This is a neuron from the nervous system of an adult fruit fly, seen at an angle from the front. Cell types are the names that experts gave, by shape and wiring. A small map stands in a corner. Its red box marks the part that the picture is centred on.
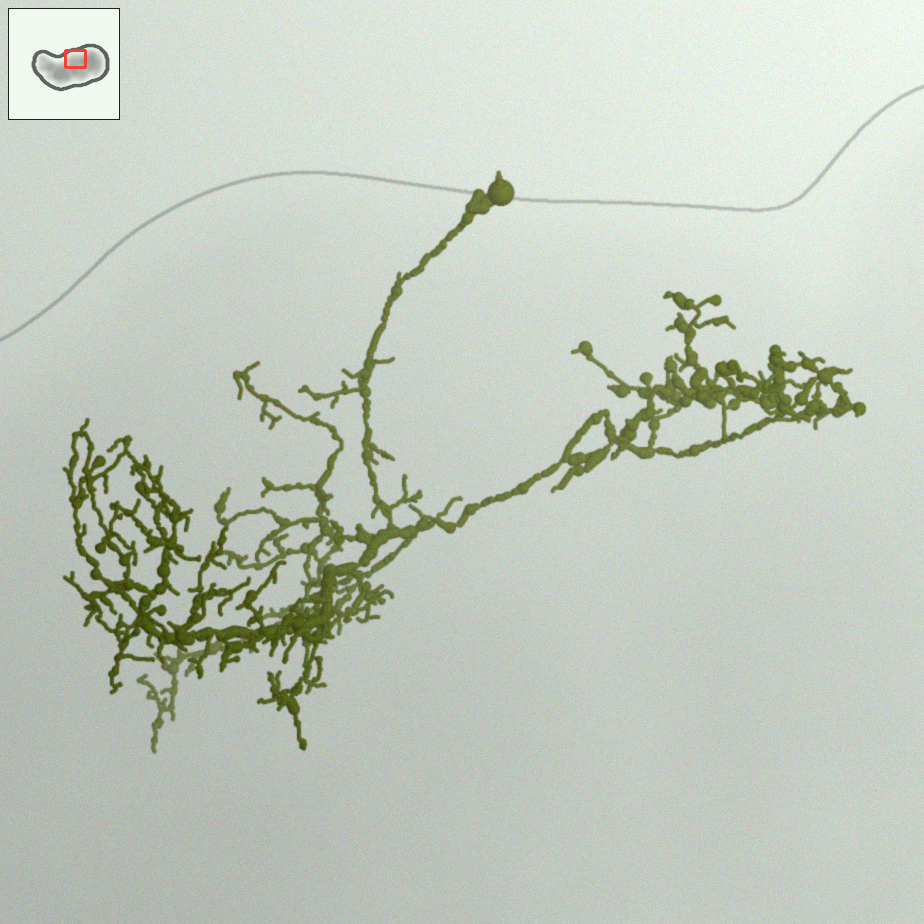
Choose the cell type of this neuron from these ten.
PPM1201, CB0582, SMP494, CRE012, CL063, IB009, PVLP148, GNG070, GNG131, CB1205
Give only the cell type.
SMP494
